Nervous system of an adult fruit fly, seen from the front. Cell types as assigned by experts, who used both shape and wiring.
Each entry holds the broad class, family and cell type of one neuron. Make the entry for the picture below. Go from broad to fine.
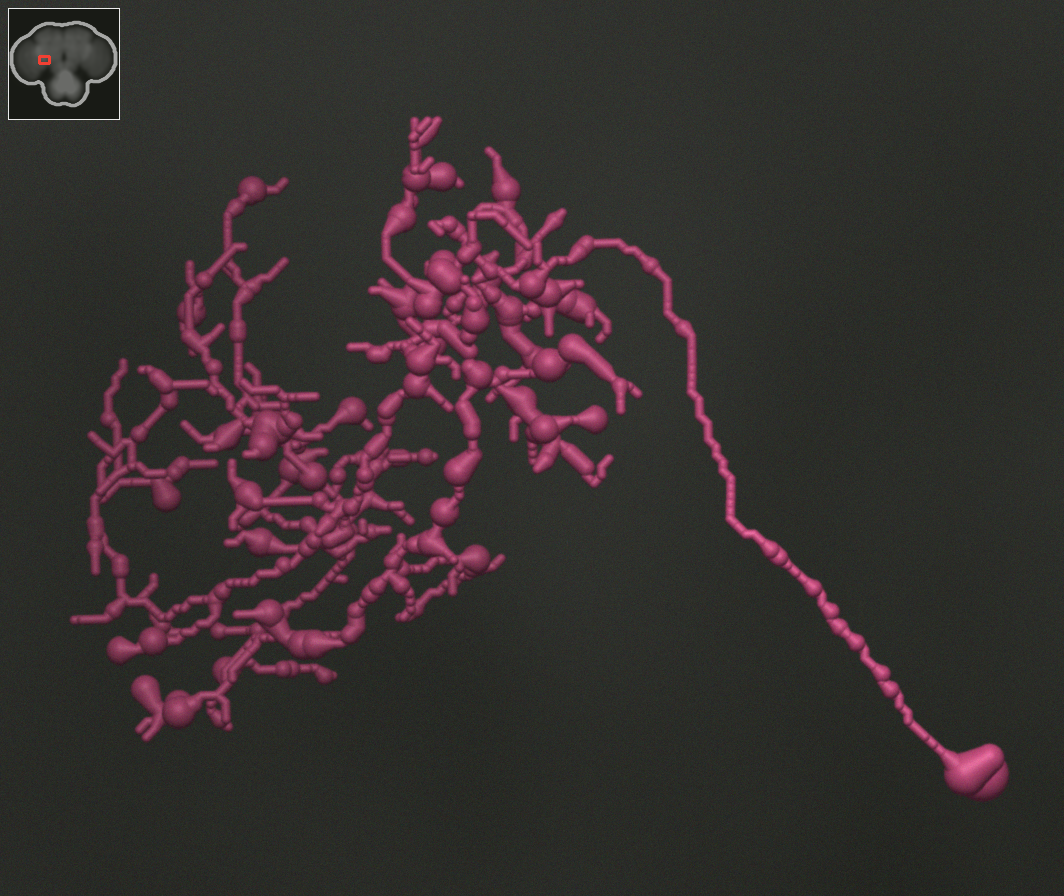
optic-lobe intrinsic neuron; Li; Li14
